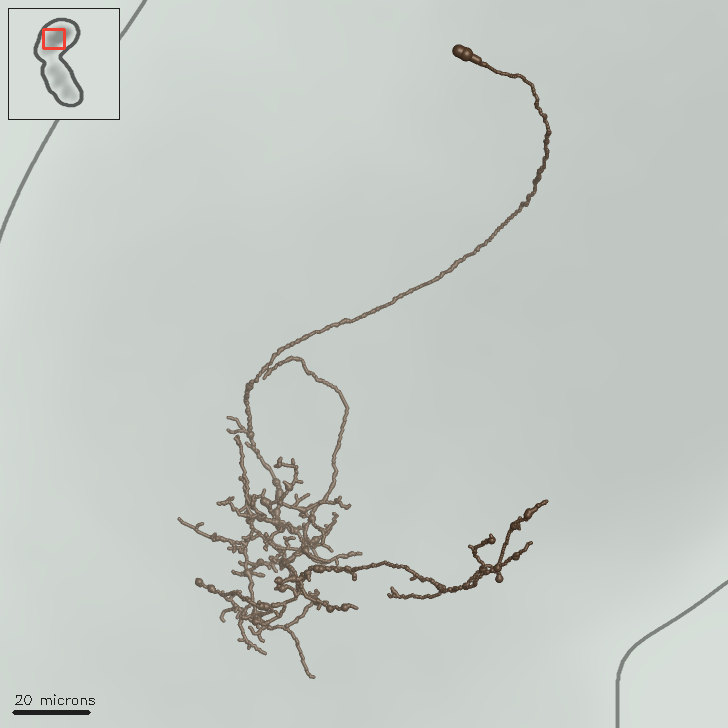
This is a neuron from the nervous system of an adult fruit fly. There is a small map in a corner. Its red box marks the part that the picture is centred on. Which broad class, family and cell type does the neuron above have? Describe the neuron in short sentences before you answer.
From top to bottom in the picture it spans about 170 microns. Dozens of branch ends can be seen. It is a central-brain intrinsic neuron. Its family is hemilineage WEDd1. The cell type is WEDPN14.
